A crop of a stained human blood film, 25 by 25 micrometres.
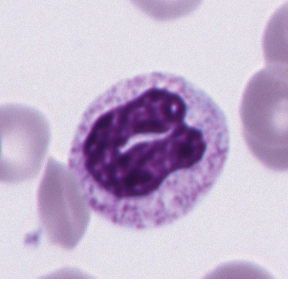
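Segmented neutrophil in a stained peripheral blood smear. The nucleus is a single irregular mass with a lobed, notched edge, and a narrow pale slit runs across its middle. Its chromatin is dark purple and coarsely clumped. Fine violet-pink granules are scattered through all of the cytoplasm. The cell is about 14 micrometres across and the nucleus about 10 micrometres, the nucleus filling about 50% of the cell's area.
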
